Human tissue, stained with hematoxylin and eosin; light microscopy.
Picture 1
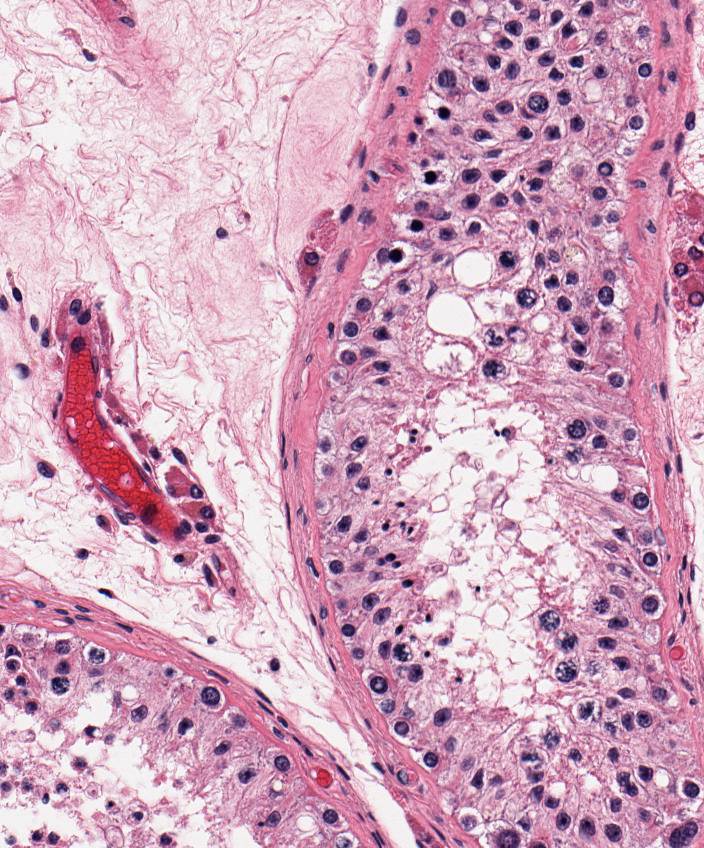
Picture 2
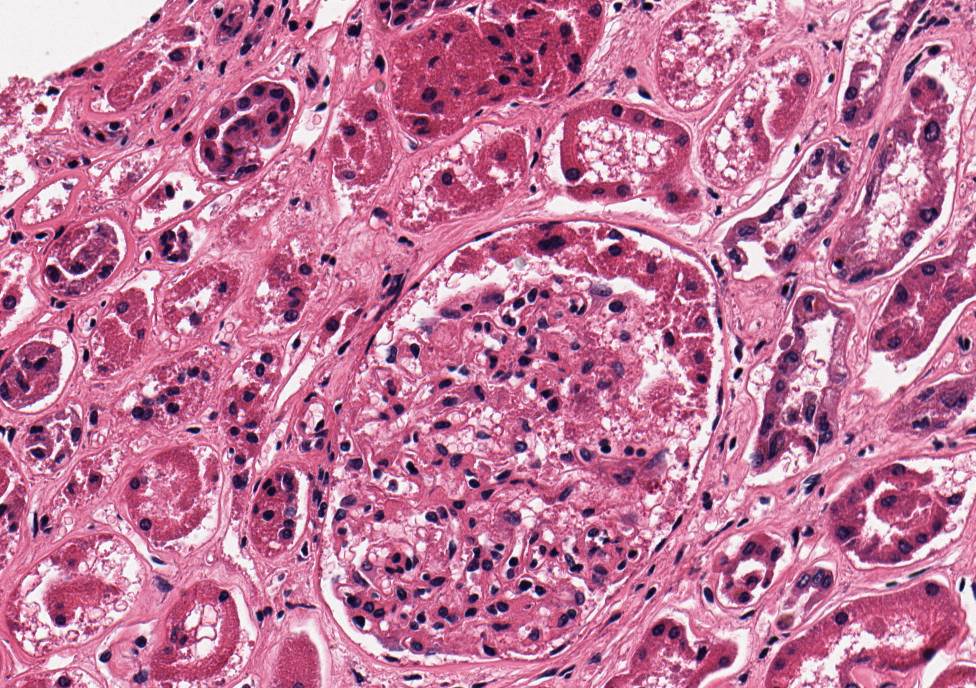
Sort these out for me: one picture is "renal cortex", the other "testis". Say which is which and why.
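Let me see: picture 1 is testis and picture 2 is renal cortex. In the testis, each tubule holds several layers of round-nucleated cells stacked from wall to centre, inside a thin pink fibrous band with flattened dark nuclei. Large cells with big round nuclei of coarse, clumped chromatin are scattered among them. In the renal cortex, one large rounded glomerulus sits centrally in a thin pink capsule, with a narrow clear space beneath it at the upper right. Many tubules have cytoplasm full of small clear vacuoles; others have dense, granular eosinophilic cytoplasm.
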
